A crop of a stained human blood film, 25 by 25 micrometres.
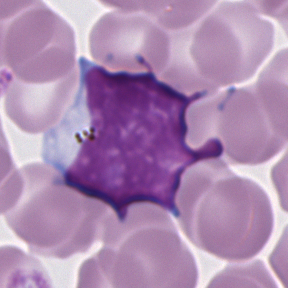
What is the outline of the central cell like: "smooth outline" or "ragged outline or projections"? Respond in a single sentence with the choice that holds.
This cell's outline is not smooth but rough.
